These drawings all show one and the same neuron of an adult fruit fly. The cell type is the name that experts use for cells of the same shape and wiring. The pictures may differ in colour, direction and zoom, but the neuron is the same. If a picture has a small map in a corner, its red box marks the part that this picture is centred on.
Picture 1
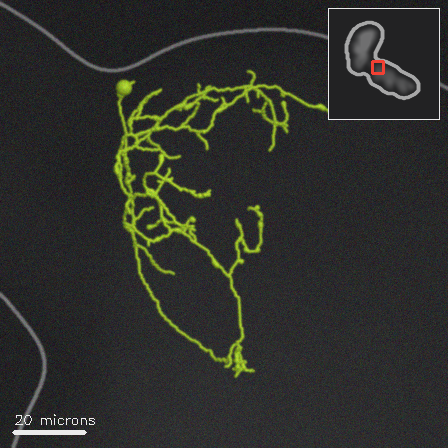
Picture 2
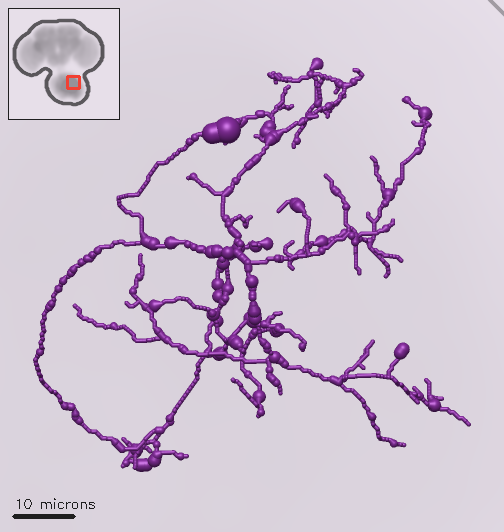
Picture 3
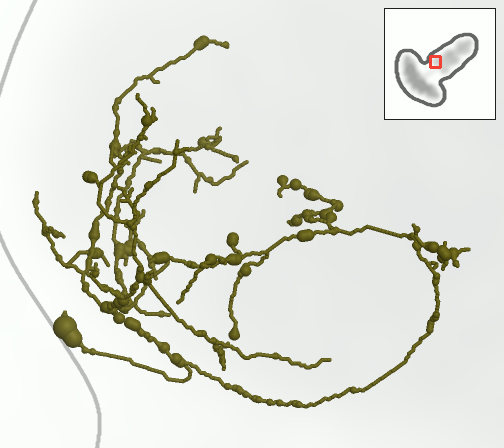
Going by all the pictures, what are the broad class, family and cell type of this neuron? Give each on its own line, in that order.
nerve-cord intrinsic neuron
hemilineage 09A
IN09A071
